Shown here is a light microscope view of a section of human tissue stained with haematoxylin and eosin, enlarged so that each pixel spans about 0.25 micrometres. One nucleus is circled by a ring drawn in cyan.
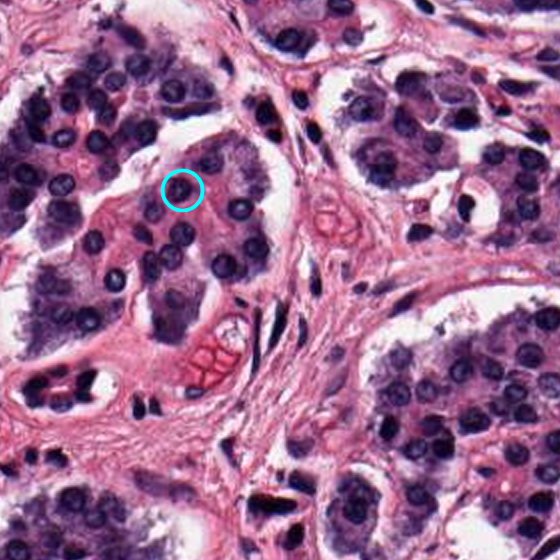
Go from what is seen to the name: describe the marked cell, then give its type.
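The nucleus is round with a smooth outline and is about the same size as the nuclei of the neighbouring cells. The nucleus is surrounded by pink cytoplasm, and the cell's own borders cannot be made out clearly against its neighbours. The cell lies inside a crowded cluster of cells with similar round dark nuclei, and pink fibrous strands separate this cluster from the neighbouring clusters. The marked nucleus belongs to a pancreatic acinar cell.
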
